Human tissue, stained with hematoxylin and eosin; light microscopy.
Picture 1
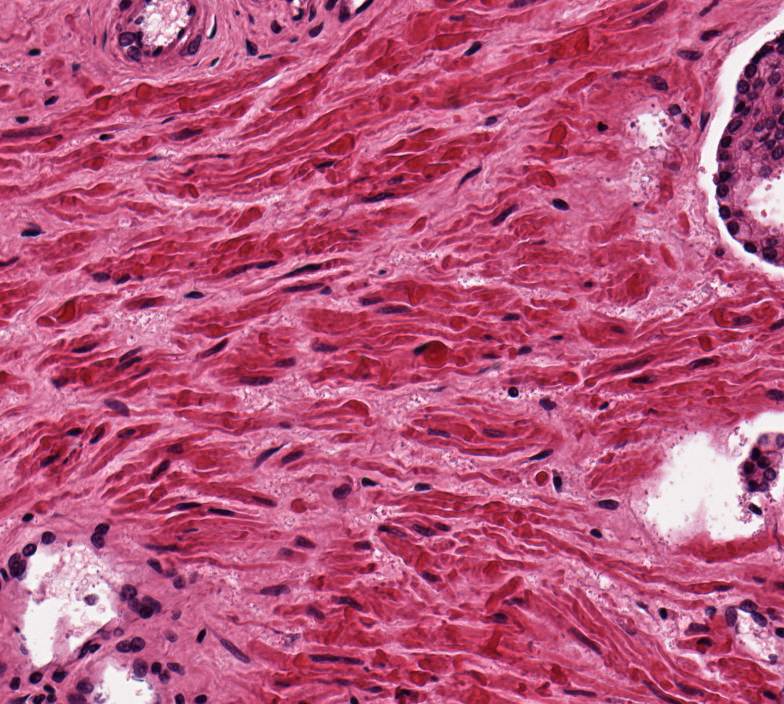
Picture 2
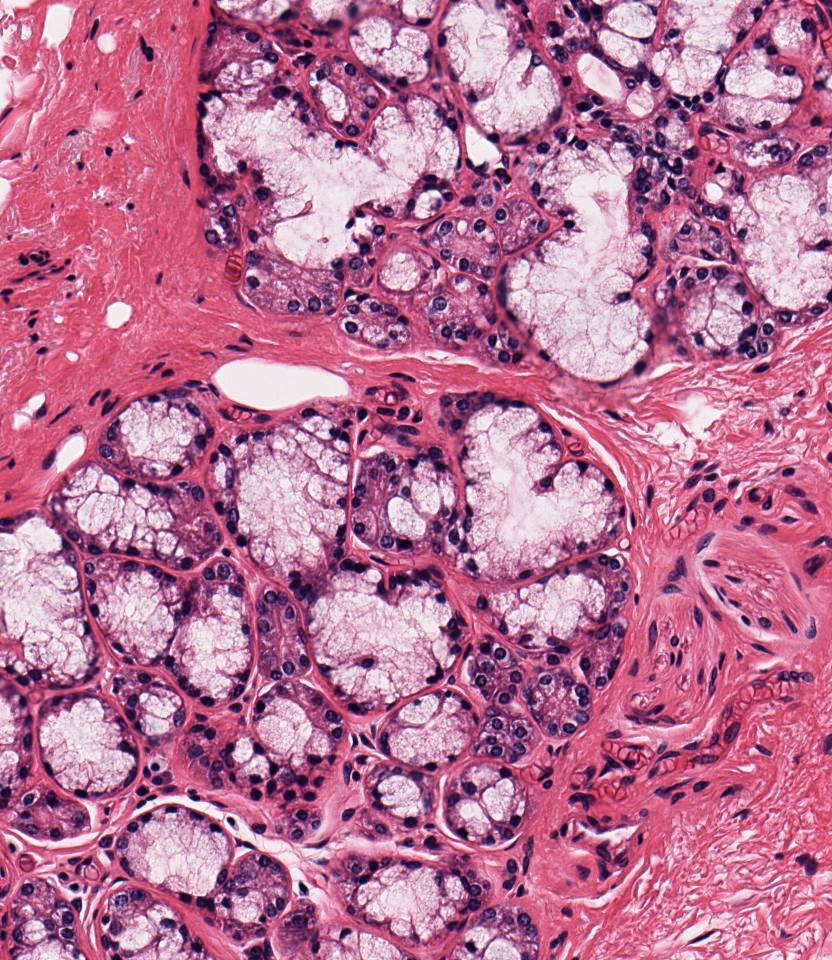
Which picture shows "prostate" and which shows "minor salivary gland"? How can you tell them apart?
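Let's settle which is which: the prostate is picture 1, and the minor salivary gland is picture 2. Look at the prostate first: dense eosinophilic stroma of spindle cells, with deeply red-pink cytoplasm and elongated, dark, blunt-ended nuclei, fills most of the field, and glands appear only at the upper right, lower right and lower left edges. Now the salivary gland: a pink fibrous band across the middle separates two groups of packed acini, most made of pale, foamy cells with small, dark nuclei flattened against the base.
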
